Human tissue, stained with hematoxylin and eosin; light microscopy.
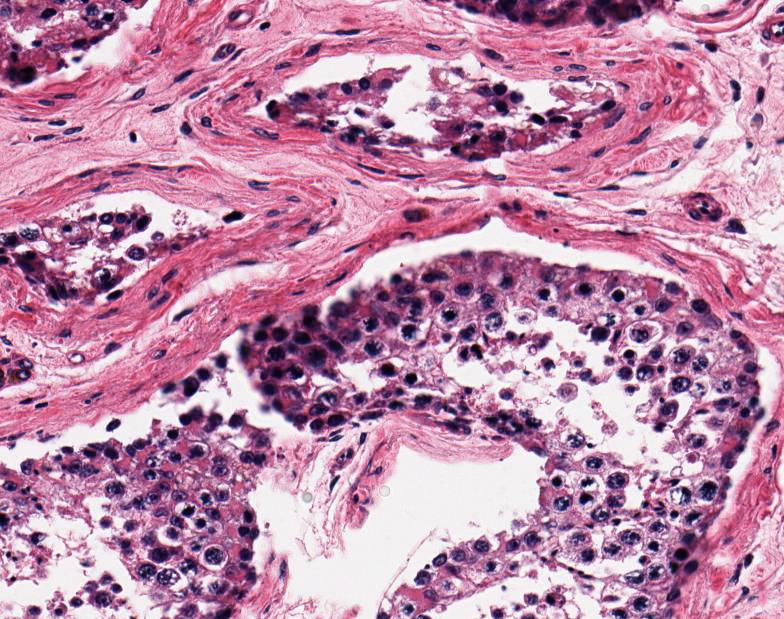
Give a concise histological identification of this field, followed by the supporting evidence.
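This is the seminiferous tubule, seen as several rounded, cell-packed profiles between pink fibrous bands. Each holds many layers of rounded cells rather than a single-layered lining. In the lower right tubule, many large round cells show coarse, clumped chromatin.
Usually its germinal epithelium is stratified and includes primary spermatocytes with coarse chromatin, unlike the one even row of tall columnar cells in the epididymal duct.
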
